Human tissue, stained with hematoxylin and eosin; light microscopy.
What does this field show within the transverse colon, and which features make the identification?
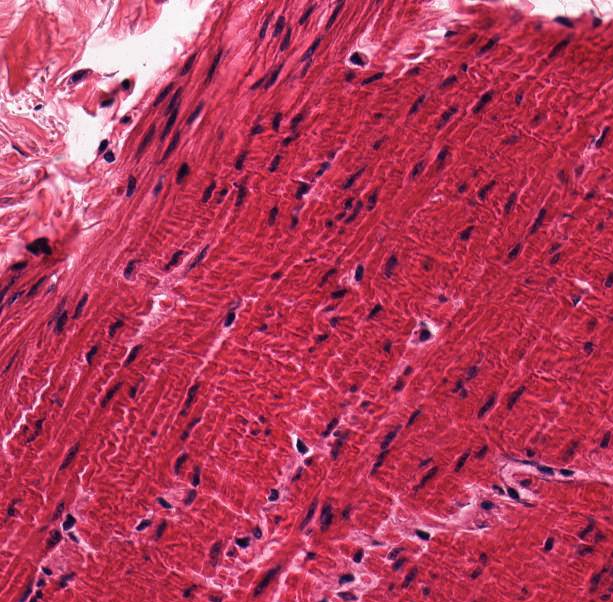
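It is smooth muscle. Check one: the nuclei are dark, elongated ovals lying along the fibres. Check two: they sit within the fibre substance, not pressed to the edges.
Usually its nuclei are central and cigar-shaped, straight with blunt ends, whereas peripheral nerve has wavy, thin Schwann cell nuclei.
Check three: the fibres run in parallel, diagonally from lower left to upper right, and fill nearly the whole field except the upper-left corner.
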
